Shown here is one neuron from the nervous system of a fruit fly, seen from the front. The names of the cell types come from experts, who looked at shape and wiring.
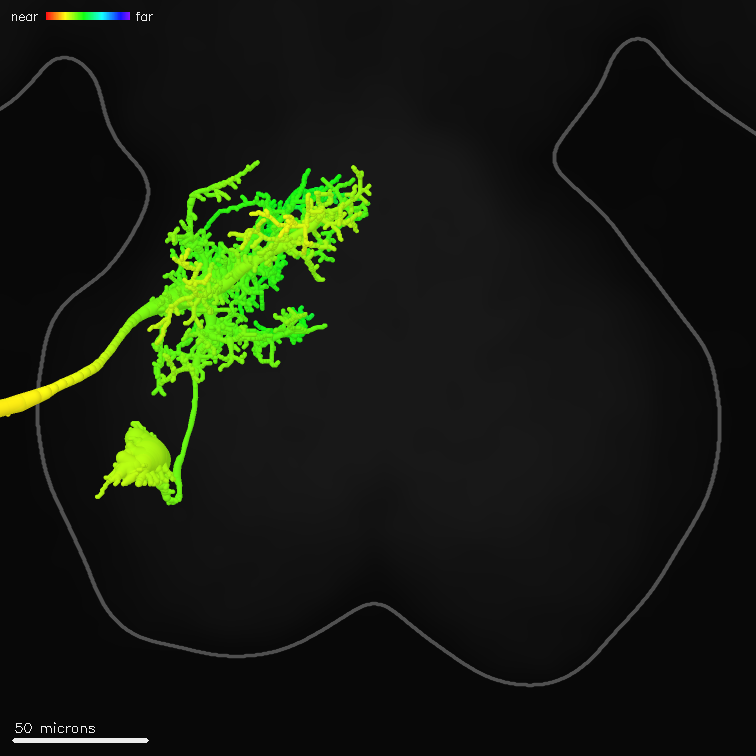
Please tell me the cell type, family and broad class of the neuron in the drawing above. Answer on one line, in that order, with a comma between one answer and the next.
b2 MN, hemilineage 16B, motor neuron of the nerve cord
